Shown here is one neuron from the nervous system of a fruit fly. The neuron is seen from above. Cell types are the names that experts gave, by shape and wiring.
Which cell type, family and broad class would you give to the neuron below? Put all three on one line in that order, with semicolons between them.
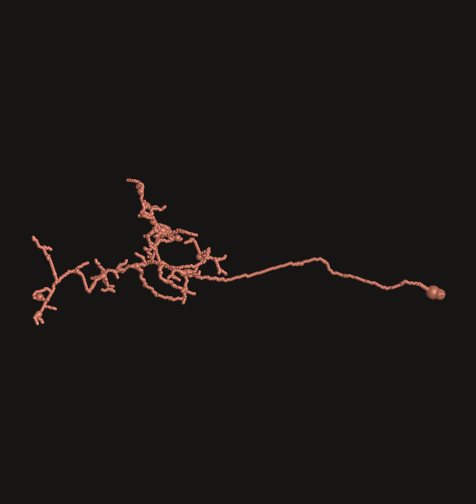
PRW035; hemilineage TRdl_a; central-brain intrinsic neuron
